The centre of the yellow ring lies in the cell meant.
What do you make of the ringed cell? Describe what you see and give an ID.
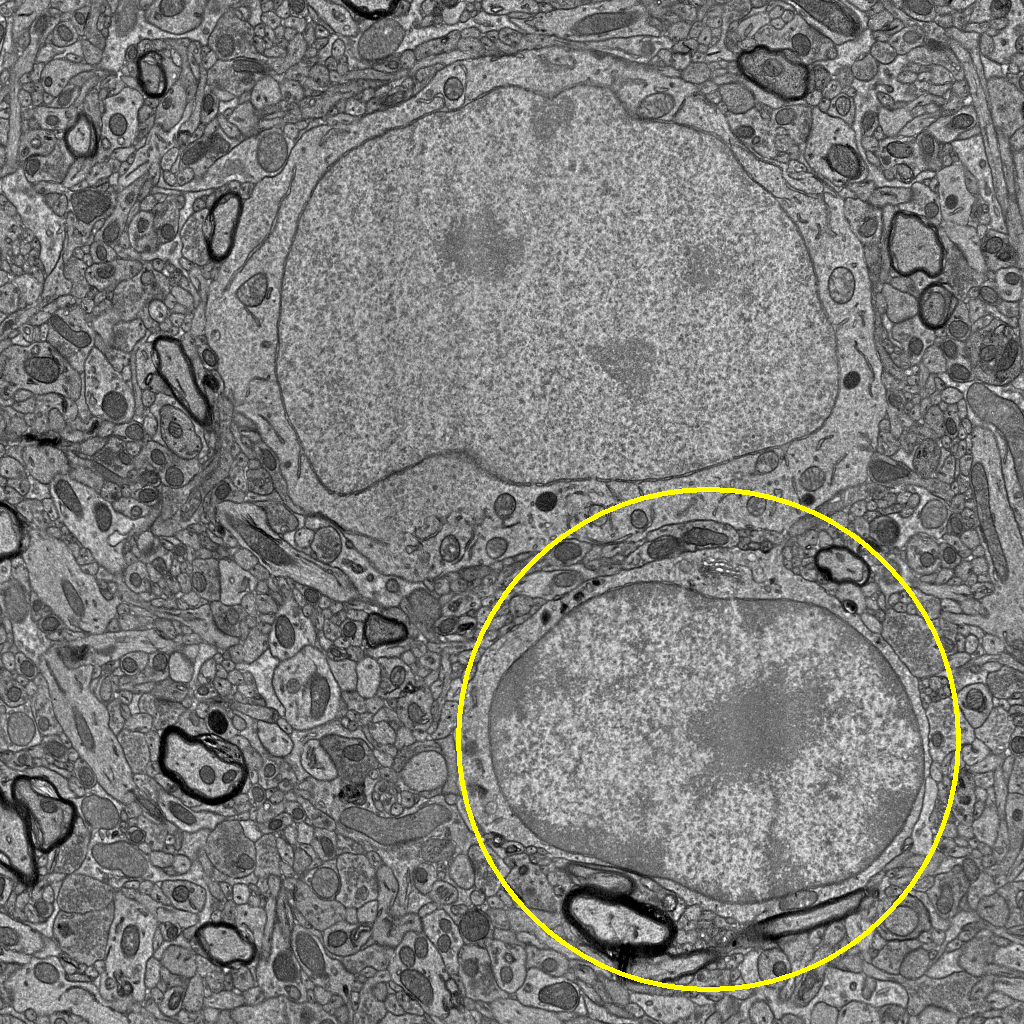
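Nucleus smooth and oval, wider left to right than top to bottom, wholly inside the ring. Envelope without deep folds or clefts. Chromatin patchy, with a large darker zone near the middle. Oligodendrocyte.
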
